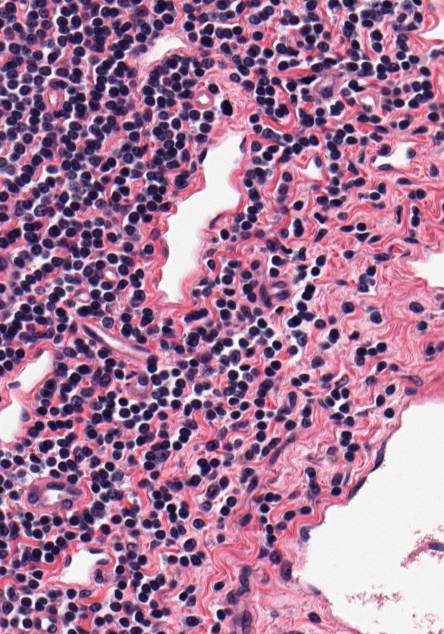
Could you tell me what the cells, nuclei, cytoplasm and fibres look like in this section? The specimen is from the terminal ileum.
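Densely packed small round cells fill most of the field, heaviest left and upper. Mostly lymphocytes, with small, round, darkly stained nuclei and scant cytoplasm. Even sheet, no pale nodular centres. Large empty white space along the lower right edge.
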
